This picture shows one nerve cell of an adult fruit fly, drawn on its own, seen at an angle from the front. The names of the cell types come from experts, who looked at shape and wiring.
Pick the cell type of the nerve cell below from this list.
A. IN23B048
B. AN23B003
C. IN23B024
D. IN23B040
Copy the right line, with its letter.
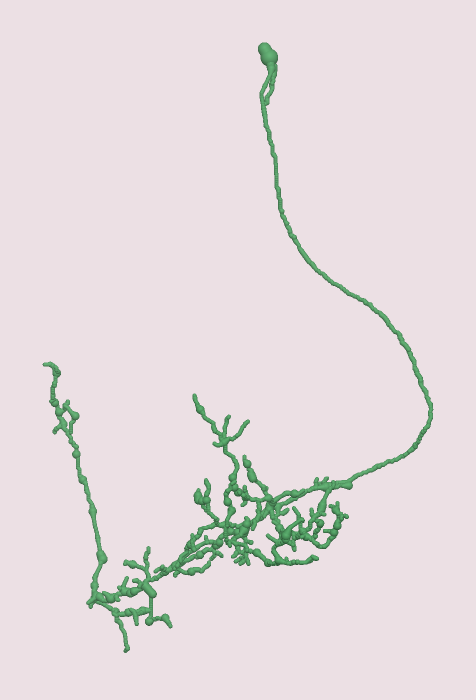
C. IN23B024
